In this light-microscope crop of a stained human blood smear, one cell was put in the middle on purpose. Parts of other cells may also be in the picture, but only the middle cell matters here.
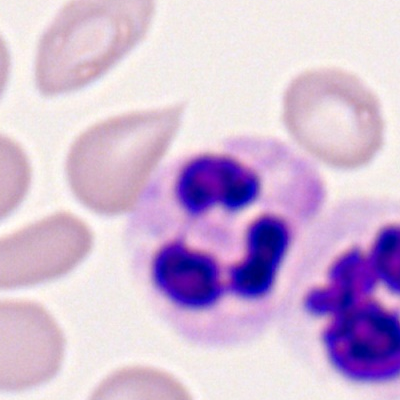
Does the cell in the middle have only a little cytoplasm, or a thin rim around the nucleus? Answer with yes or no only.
No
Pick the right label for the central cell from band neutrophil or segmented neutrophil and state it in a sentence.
The cell at the heart of this crop is a segmented neutrophil.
